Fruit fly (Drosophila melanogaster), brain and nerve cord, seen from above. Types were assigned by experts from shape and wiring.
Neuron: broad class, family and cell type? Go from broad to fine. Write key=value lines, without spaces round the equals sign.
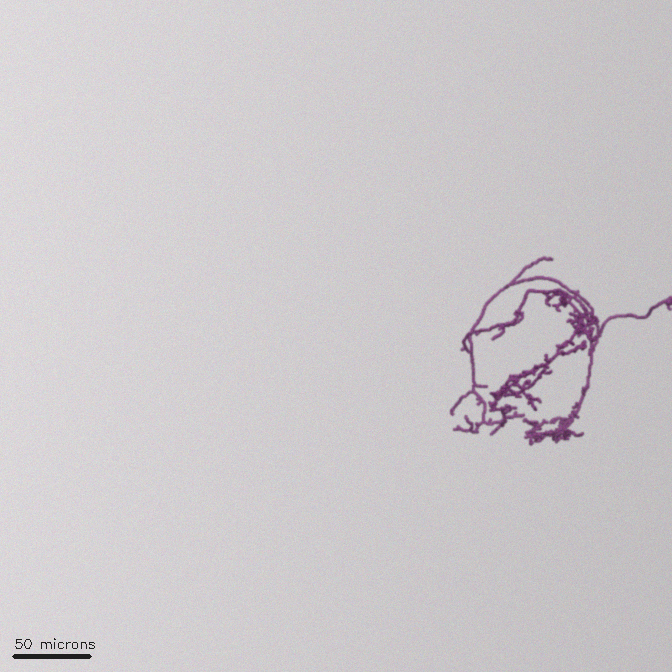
broad_class=central-brain intrinsic neuron
family=hemilineage SLPav1_medial
cell_type=CB1950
